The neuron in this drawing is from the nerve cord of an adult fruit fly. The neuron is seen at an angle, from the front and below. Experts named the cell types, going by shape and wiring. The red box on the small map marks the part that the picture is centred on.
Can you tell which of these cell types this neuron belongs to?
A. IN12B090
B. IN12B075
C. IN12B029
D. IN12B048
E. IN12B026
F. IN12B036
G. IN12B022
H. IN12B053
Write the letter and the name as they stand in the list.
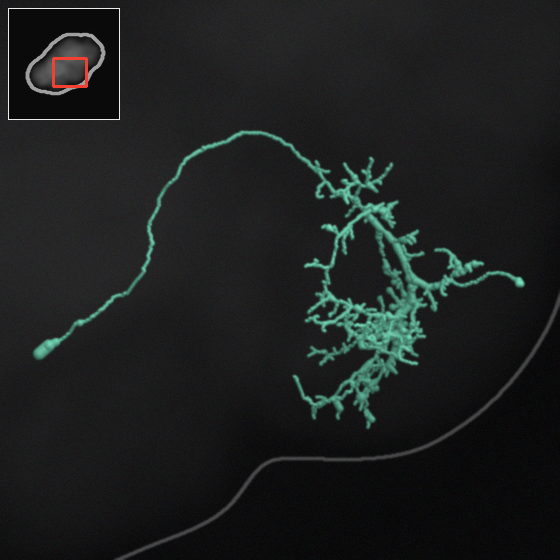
E. IN12B026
